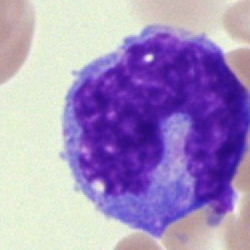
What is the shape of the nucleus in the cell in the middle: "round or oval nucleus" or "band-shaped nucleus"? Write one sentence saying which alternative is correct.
The nucleus has been drawn out into a curved band lacking separate lobes.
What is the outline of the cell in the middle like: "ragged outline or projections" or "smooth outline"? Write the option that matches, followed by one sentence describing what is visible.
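Ragged outline or projections. The cell edge is slightly ruffled with small blebs along the upper left margin.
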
